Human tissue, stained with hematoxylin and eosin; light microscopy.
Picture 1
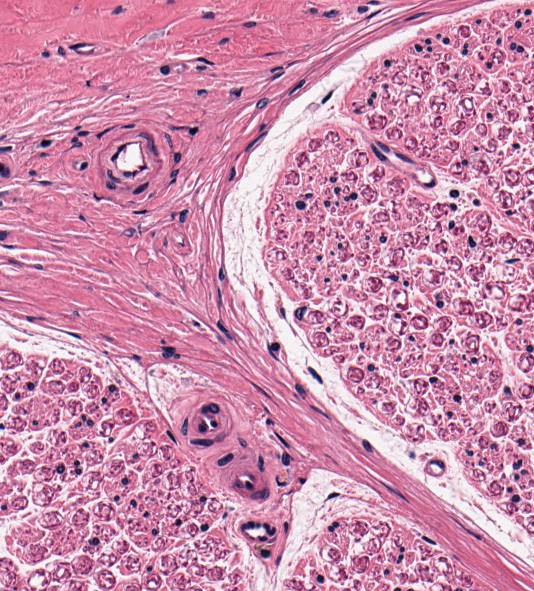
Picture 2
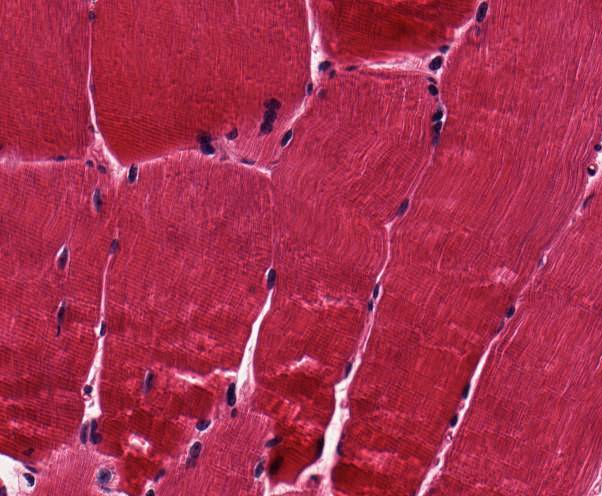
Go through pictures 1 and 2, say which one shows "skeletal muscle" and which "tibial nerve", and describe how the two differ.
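The first picture shows tibial nerve, and the second shows skeletal muscle. First, the fibres: the nerve fibres are cut across as small round profiles, each a central pink dot in a pale ring, whereas the muscle fibres show fine transverse cross-striations throughout the field. Second, the nuclei: small dark oval ones are spread evenly among the nerve fibre profiles, while the muscle nuclei are dark purple and elongated and lie at the fibre edges along the pale seams rather than in the centres. Third, the boundaries: each nerve fascicle has a thin sheath of flattened cells with elongated nuclei, and dense pink collagen with sparse spindle-shaped nuclei lies between the fascicles. Last, the muscle fibre cytoplasm stains a deep pink-red.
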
